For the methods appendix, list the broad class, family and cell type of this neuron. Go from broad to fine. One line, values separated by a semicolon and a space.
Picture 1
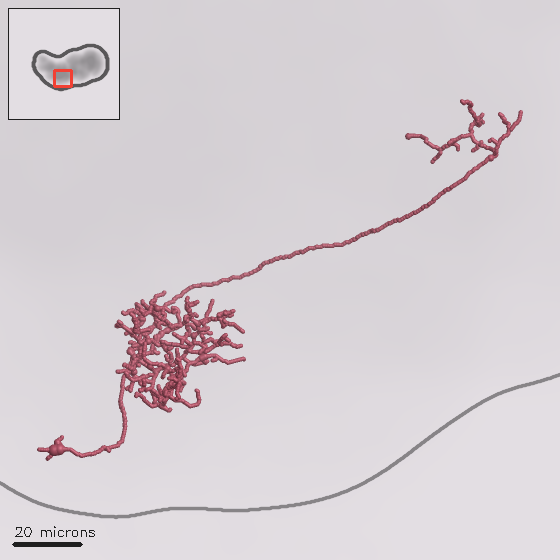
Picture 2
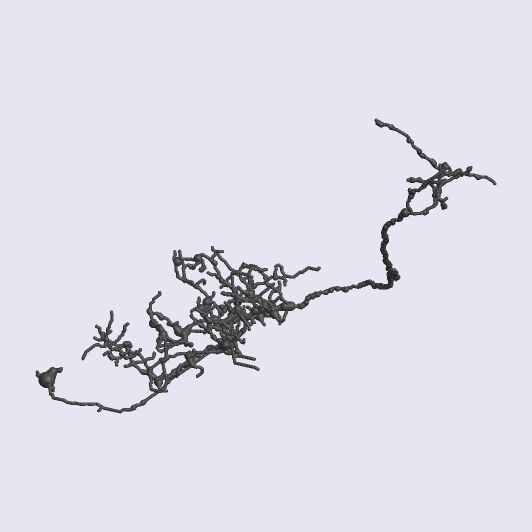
optic-lobe intrinsic neuron; Tm; Tm26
